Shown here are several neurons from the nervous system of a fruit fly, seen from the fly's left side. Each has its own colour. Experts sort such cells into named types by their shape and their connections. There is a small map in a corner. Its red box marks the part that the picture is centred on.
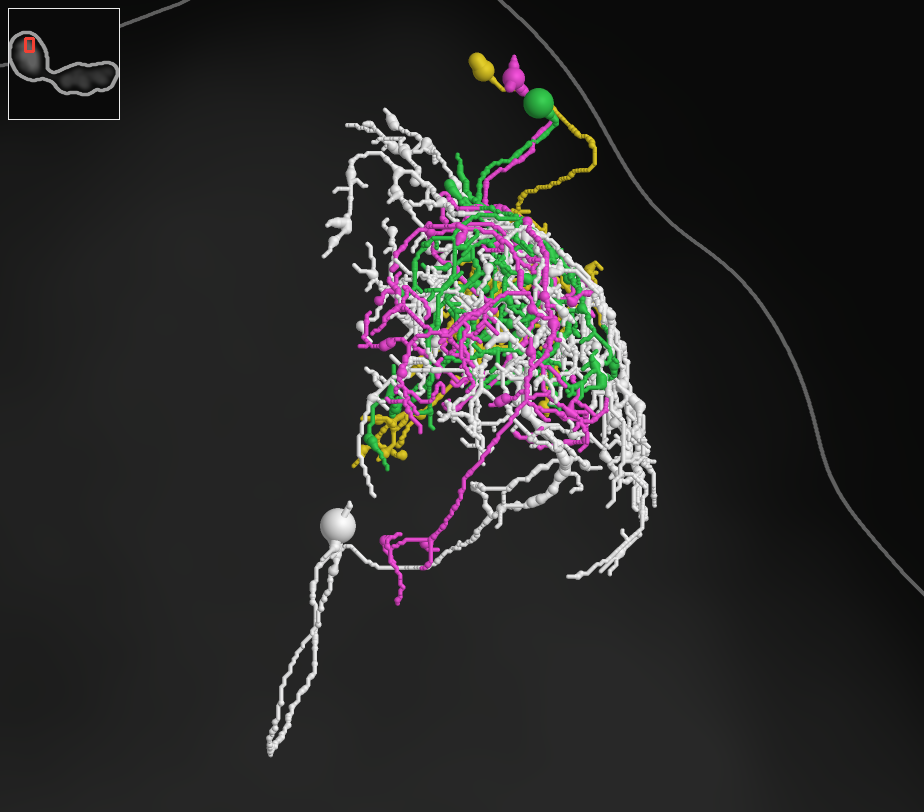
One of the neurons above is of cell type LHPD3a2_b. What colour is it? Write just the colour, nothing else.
magenta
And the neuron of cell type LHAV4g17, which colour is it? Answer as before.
white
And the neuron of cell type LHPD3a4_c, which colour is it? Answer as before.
yellow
